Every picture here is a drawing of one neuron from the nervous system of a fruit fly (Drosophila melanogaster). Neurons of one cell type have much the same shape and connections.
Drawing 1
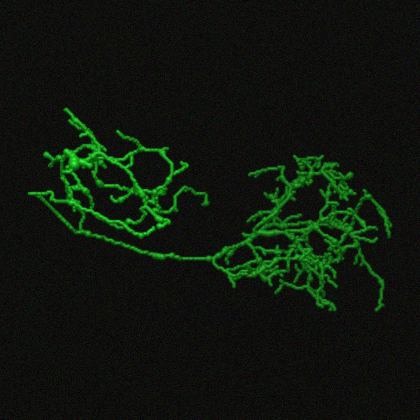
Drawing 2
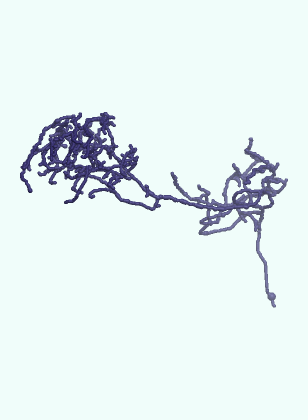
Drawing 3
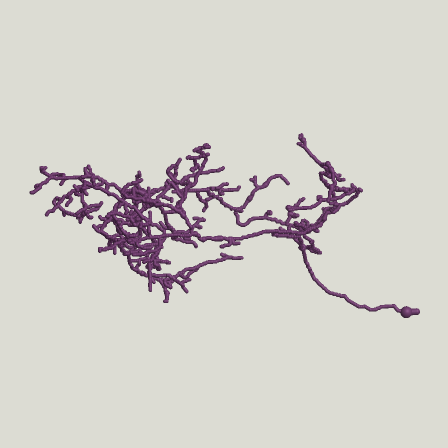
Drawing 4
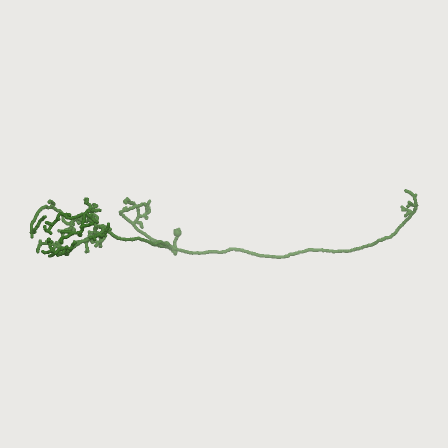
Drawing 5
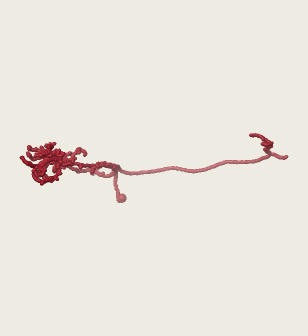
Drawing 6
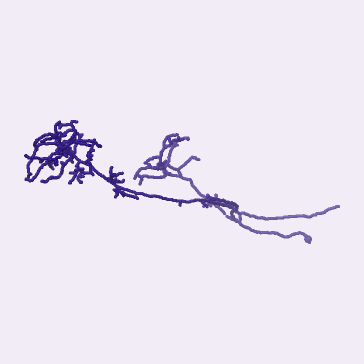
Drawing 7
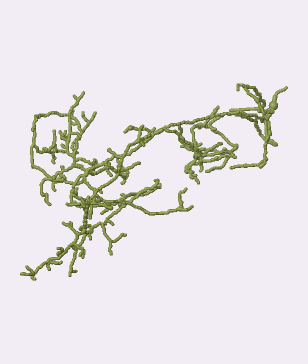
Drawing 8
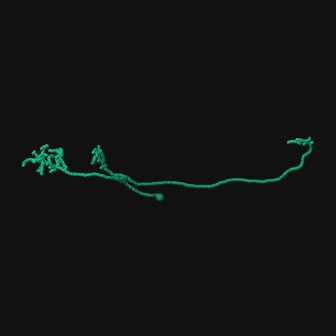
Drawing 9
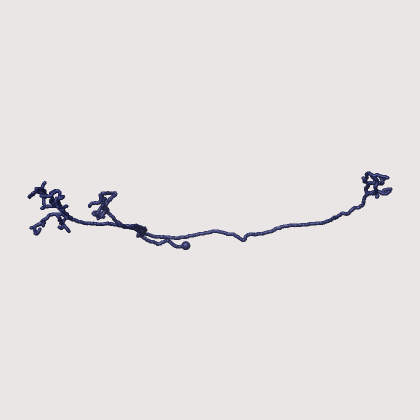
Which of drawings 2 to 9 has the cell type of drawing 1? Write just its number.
2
